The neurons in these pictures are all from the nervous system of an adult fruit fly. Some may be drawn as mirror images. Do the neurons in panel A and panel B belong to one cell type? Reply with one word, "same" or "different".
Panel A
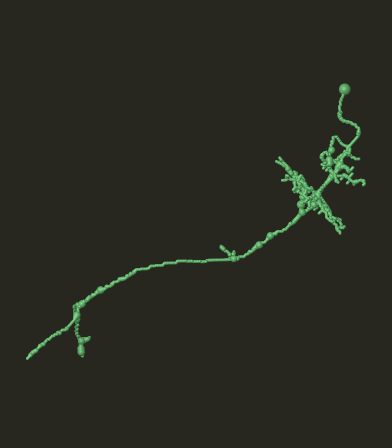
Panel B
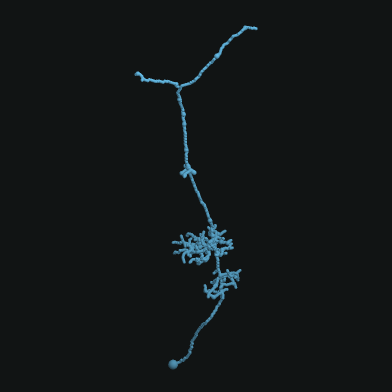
same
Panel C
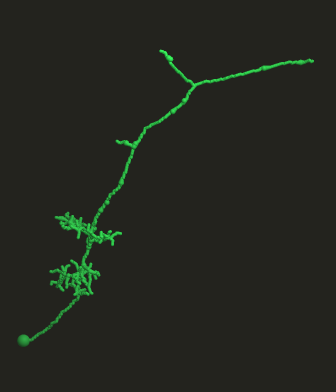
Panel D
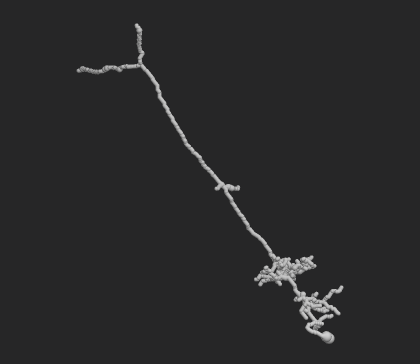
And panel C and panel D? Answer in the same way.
same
